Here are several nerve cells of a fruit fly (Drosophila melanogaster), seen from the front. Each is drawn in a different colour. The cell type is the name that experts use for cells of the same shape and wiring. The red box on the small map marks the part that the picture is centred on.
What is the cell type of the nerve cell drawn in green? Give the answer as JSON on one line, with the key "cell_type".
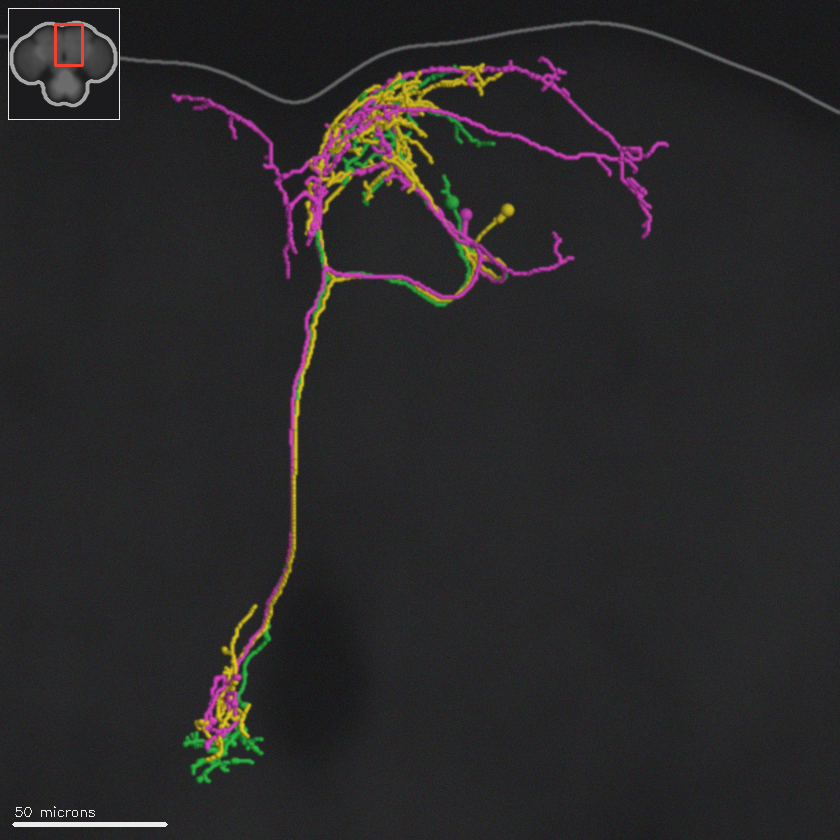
{"cell_type": "CB0975"}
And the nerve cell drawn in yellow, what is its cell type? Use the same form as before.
{"cell_type": "CB1379"}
